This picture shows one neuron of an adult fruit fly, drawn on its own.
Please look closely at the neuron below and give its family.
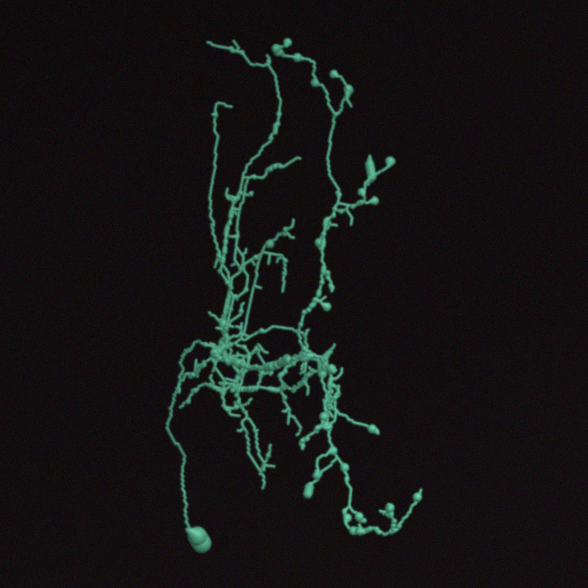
hemilineage AOTUv3_ventral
